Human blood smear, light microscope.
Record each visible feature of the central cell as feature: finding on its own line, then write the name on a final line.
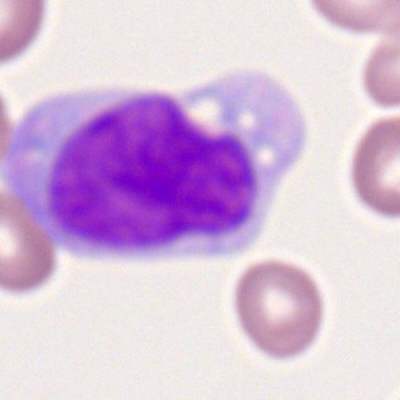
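Outline: irregular, with a rounded bulge of cytoplasm up at the right
Nucleus: one folded mass, creased and indented, not split into lobes
Vacuoles: several small clear ones in the upper right cytoplasm
Granules: none distinct to be seen
Name: monocyte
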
